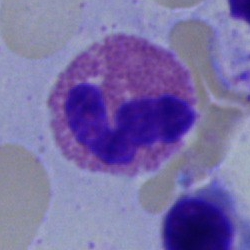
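Eosinophil in the middle of this marrow smear. Its outline is round and smooth. The nucleus, as I read it, curves into lobes that join below a deep notch opening upward, and its chromatin is dark purple and condensed. Around it, the cytoplasm is abundant and pink.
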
